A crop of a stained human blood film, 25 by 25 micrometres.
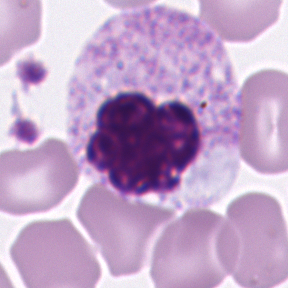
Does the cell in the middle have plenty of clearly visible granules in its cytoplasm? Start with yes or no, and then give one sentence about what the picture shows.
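Yes. Fine purple granules are scattered throughout the cytoplasm.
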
